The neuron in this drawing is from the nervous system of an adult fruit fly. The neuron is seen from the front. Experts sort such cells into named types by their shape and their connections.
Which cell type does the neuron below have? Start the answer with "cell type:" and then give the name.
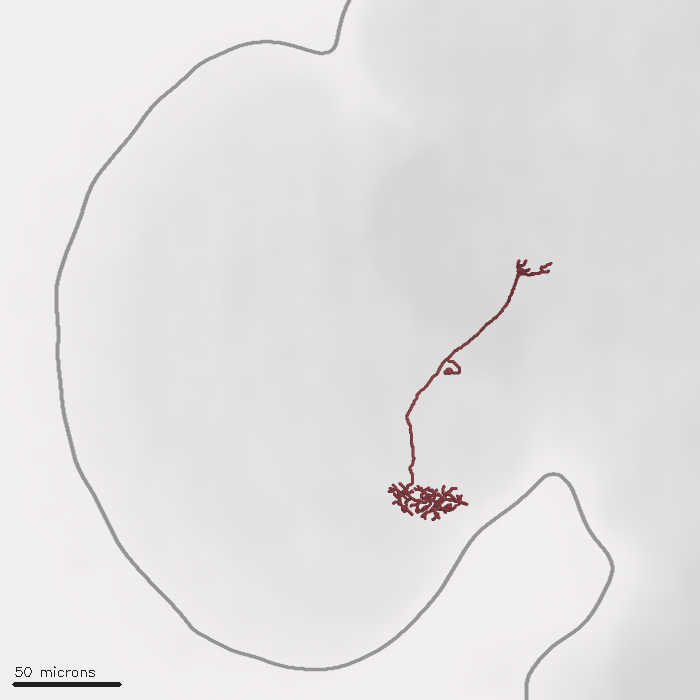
cell type: LPC2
